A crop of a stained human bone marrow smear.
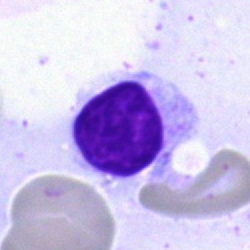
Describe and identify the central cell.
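The nucleus occupies most of the cell, leaving a rim of cytoplasm that is wider on the right side. Its chromatin is dark purple and coarsely clumped, with lighter streaks running between the clumps. No nucleoli are visible, and the cytoplasm shows no distinct granules. This is a lymphocyte.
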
